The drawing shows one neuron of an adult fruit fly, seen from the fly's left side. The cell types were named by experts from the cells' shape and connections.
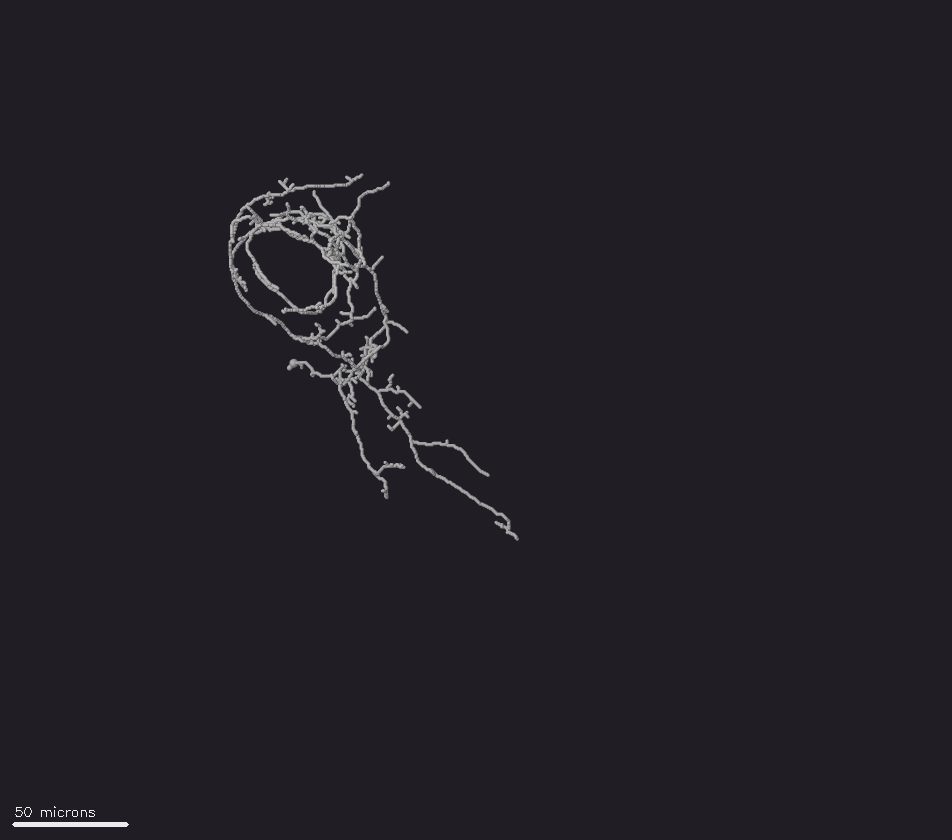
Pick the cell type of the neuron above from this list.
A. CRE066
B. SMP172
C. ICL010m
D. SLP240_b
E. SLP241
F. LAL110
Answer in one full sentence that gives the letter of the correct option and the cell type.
The kind of cell the neuron is, CRE066, is given in option A.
